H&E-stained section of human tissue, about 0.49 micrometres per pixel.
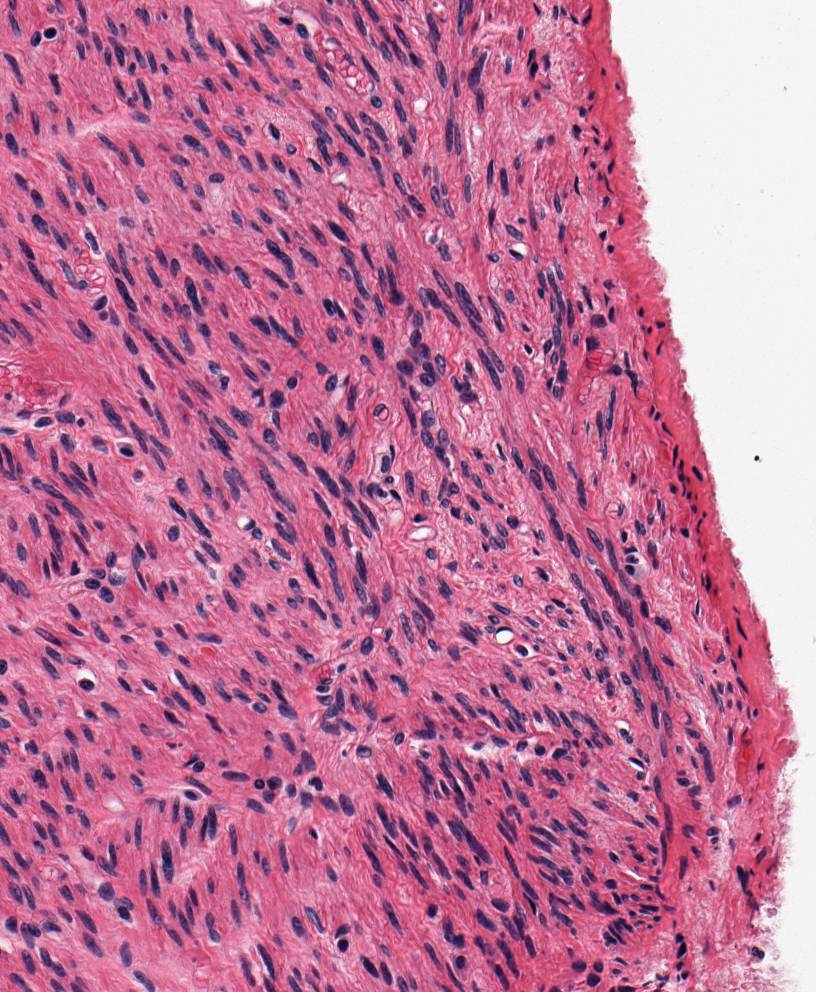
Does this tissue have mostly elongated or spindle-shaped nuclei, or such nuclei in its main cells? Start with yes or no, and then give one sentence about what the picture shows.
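Yes. Most nuclei are elongated and spindle-shaped with dark staining.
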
